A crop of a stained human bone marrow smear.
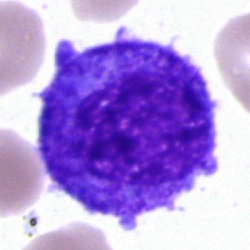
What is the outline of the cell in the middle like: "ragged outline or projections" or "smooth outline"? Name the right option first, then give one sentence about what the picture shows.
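Ragged outline or projections. Small rounded blebs bulge from the cell edge in several places.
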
